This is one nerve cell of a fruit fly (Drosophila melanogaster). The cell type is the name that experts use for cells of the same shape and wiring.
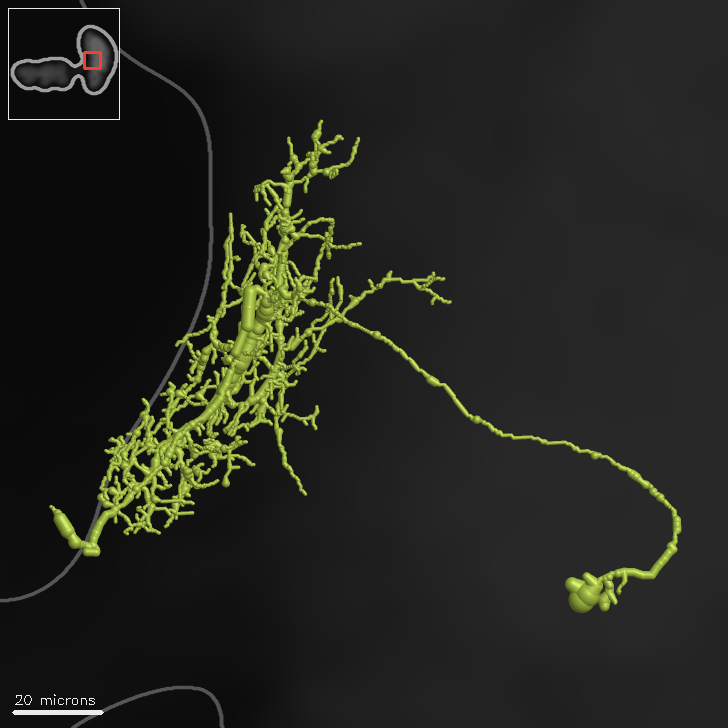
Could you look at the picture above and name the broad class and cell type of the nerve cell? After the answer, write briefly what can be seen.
This is a motor neuron of the brain. The cell type is GNG647. It is in the brain and does not reach the nerve cord. From left to right in the picture it spans about 140 microns. The picture shows more than a hundred branch ends.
